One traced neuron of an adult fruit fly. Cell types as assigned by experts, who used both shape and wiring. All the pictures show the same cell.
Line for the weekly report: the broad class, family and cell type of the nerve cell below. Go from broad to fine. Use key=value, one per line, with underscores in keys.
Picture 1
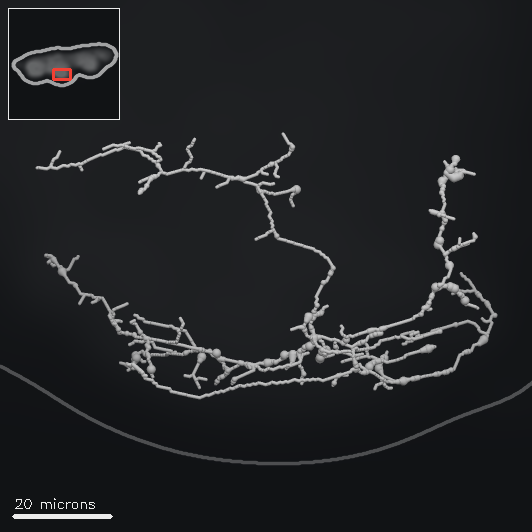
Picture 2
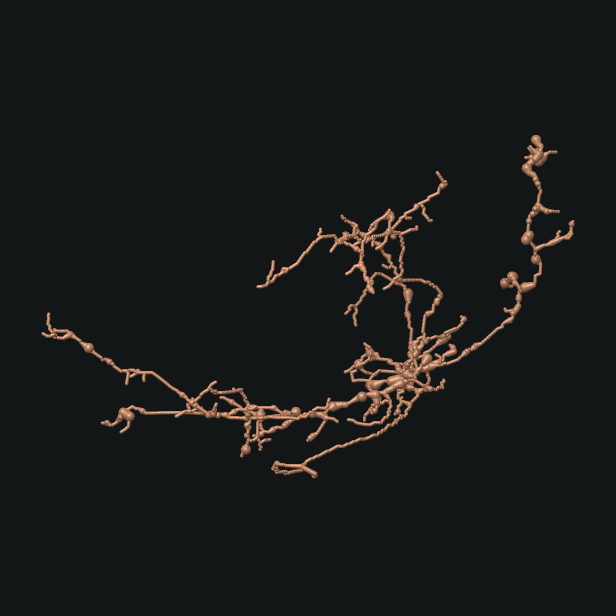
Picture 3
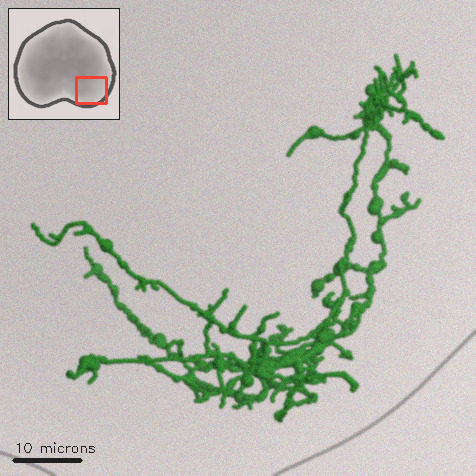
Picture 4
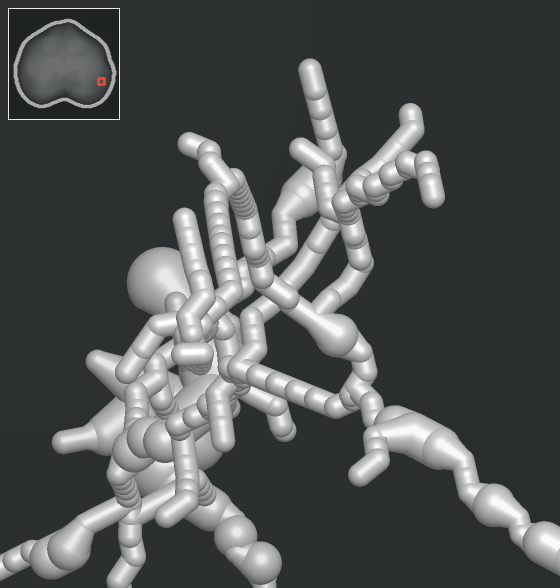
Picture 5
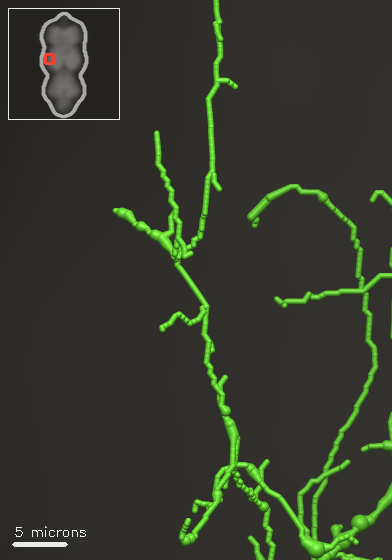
broad_class=sensory neuron entering the nerve cord
family=class mechanosensory tactile
cell_type=SNta45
